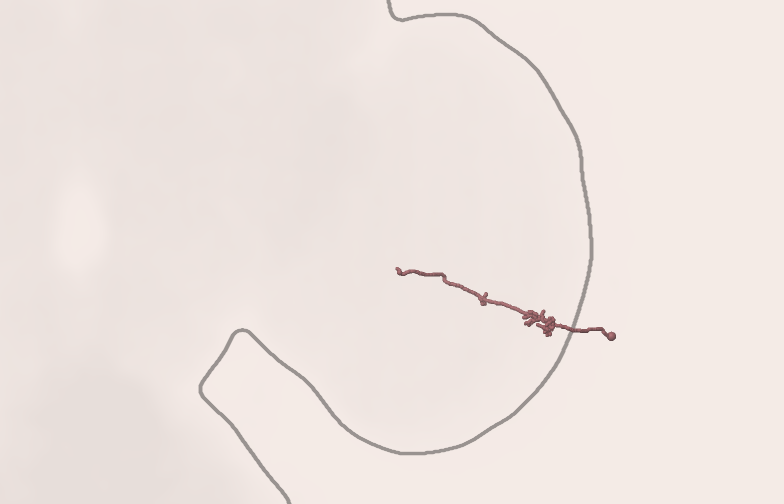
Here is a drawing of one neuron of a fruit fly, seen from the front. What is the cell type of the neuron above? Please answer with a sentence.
The cell type is Tm2.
